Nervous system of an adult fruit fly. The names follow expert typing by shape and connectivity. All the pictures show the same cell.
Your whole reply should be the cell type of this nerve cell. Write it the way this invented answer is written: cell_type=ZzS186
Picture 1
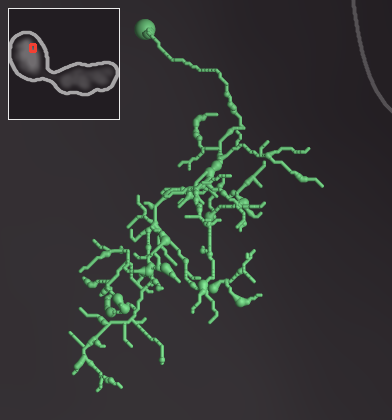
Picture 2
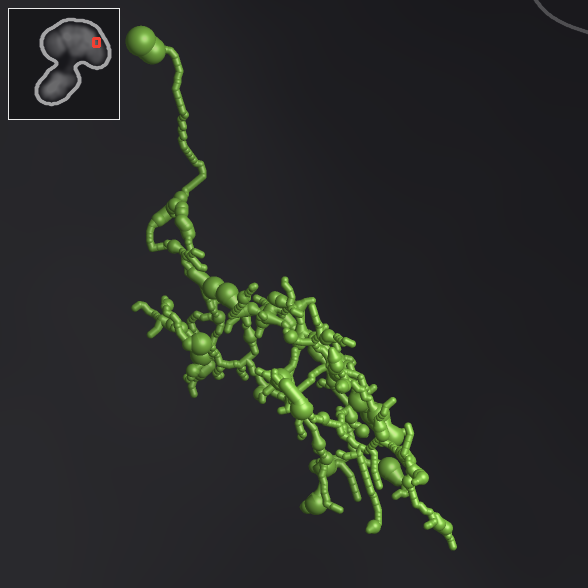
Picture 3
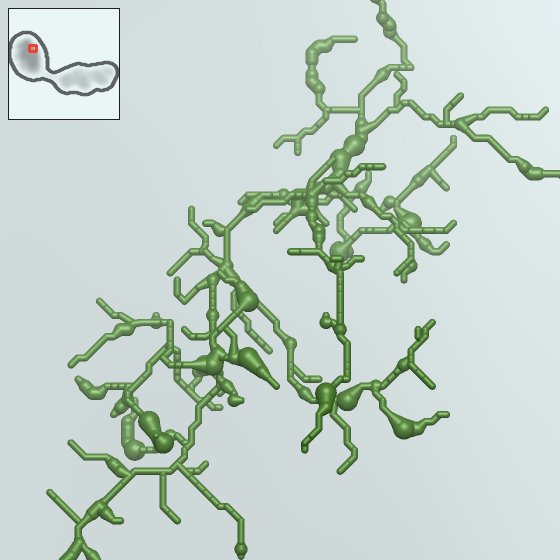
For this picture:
cell_type=Cm5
